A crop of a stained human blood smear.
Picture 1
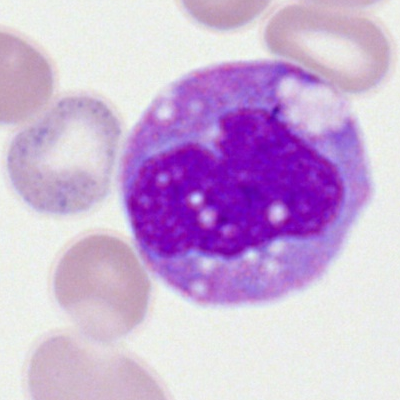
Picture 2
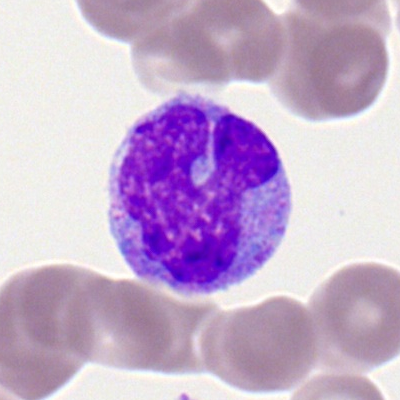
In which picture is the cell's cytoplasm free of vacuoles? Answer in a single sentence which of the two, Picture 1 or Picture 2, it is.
Within the cytoplasm of the cell in picture 2, no vacuoles are present.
